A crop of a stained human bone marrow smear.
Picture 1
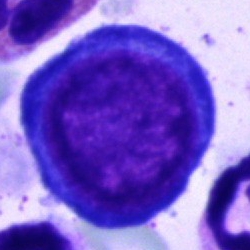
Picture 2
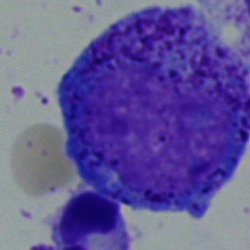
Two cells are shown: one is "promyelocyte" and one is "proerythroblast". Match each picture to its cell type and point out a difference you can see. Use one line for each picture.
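In picture 1 we see a proerythroblast: No granules are seen in the cytoplasm.
In picture 2 we see a promyelocyte: Coarse dark purple granules are packed most densely along the upper part of the cell.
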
